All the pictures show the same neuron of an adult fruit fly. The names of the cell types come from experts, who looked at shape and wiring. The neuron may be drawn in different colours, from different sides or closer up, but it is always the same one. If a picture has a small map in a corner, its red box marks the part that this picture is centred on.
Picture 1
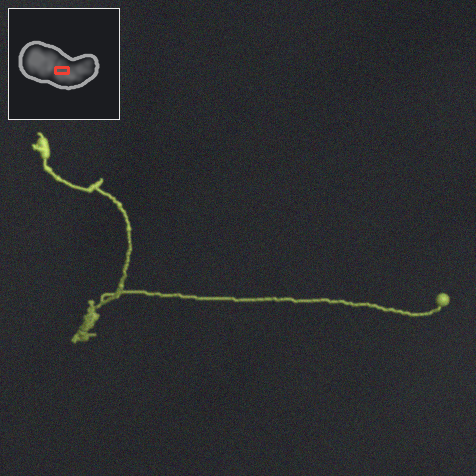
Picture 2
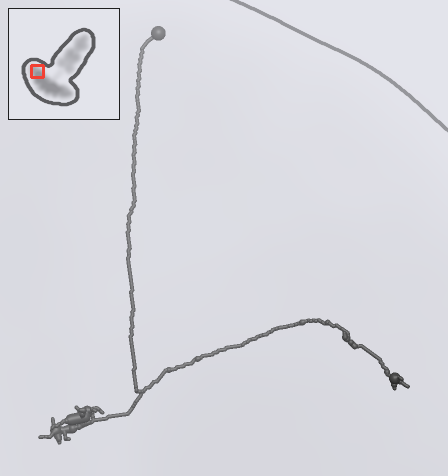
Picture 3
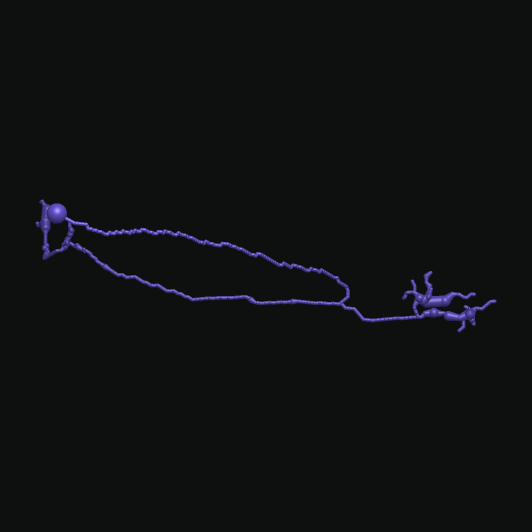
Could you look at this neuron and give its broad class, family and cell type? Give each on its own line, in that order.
optic-lobe intrinsic neuron
T
T3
